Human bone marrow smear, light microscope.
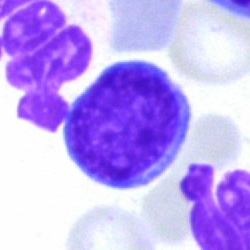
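Lymphocyte at the centre of a stained human bone marrow smear. Its chromatin is finely granular, with a faintly mottled look instead of coarse clumps. The cytoplasm is a scant rim that stains deep blue. A check of that rim finds no granules, and no vacuoles are visible either.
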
